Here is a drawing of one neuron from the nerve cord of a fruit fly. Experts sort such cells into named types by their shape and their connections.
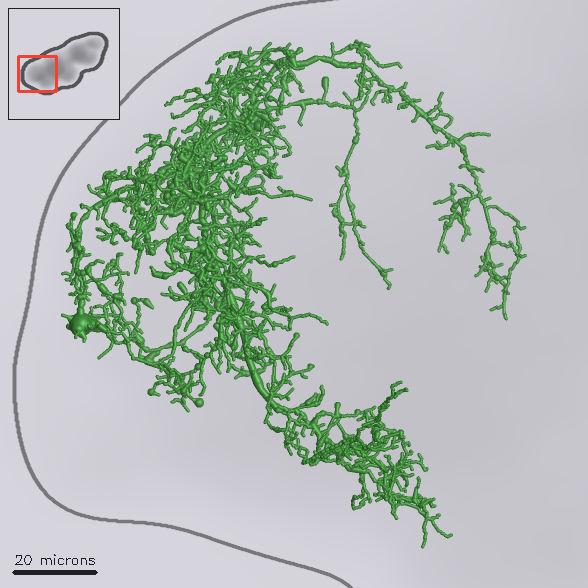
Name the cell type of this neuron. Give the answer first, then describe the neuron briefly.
It is of cell type IN16B020. This is a nerve-cord intrinsic neuron. From top to bottom in the picture it spans about 130 microns. The picture shows more than a hundred branch ends.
